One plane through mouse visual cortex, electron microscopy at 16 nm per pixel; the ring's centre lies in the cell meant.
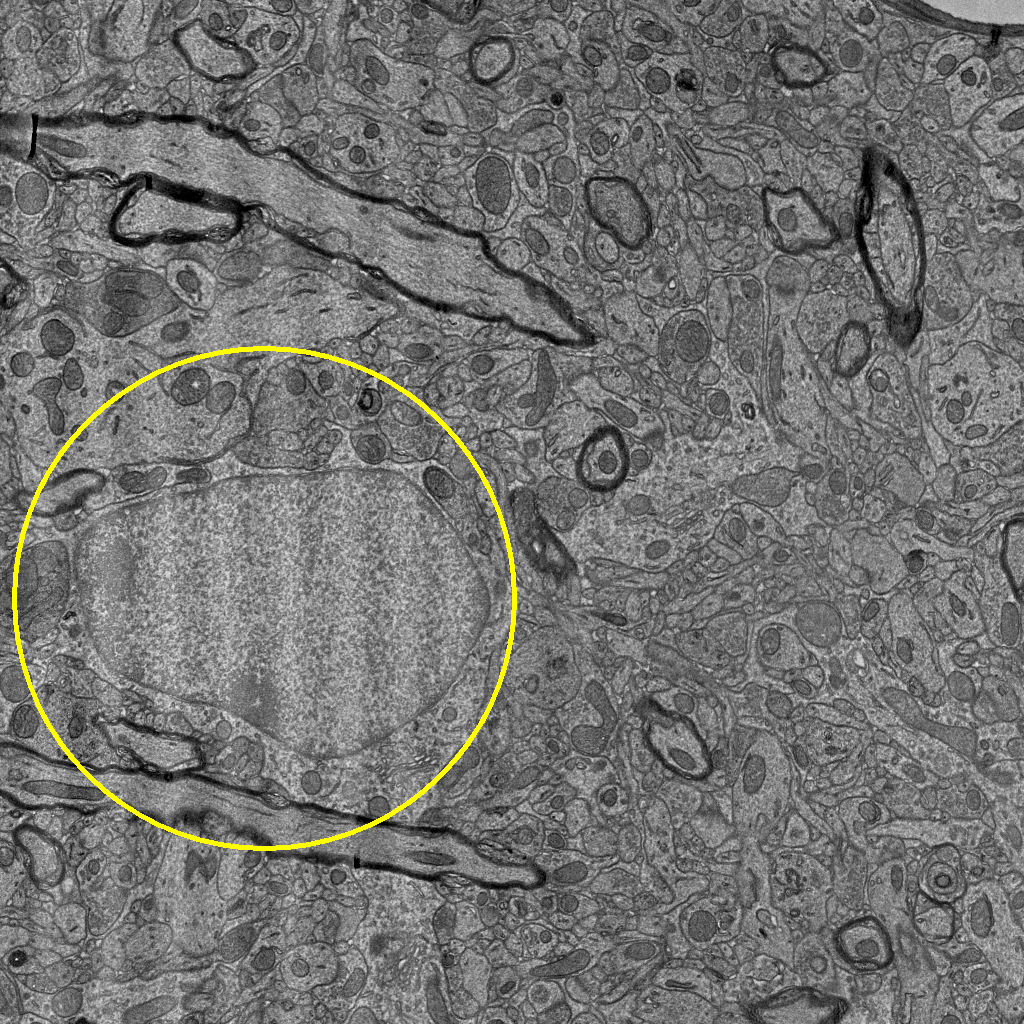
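Astrocyte, cell at ring centre. Nucleus: large elongated oval, long axis roughly left to right, wholly within ring. Envelope smooth, no deep infoldings. No distinct nucleolus in this plane. Myelinated fibres with dark sheaths run just below the cell body.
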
